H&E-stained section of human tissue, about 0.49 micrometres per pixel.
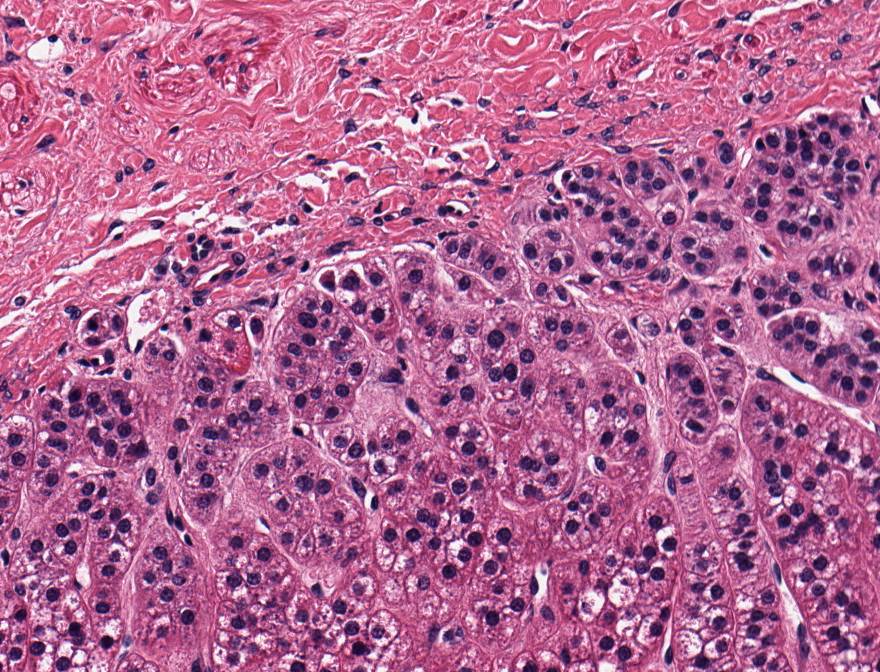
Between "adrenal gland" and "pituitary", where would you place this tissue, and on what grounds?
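It's adrenal gland. Beneath the dense pink fibrous band the cells form small rounded clusters, and lower down elongated cords running roughly top to bottom.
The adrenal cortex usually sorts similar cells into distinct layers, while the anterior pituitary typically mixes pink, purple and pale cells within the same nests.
Clusters giving way to cords is that layering. No central lumens or gland spaces here; just thin septa with flattened nuclei and narrow capillary slits between groups.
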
